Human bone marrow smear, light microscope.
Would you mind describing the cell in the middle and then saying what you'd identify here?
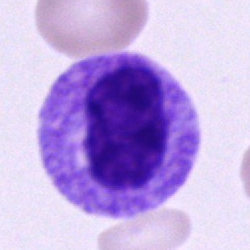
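A round, smooth outline encloses the cell. The nucleus lies slightly off-centre toward the right side. Its chromatin is dark purple and coarsely clumped. A small pale area occupies the cytoplasm just left of the nucleus. This is a myelocyte.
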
